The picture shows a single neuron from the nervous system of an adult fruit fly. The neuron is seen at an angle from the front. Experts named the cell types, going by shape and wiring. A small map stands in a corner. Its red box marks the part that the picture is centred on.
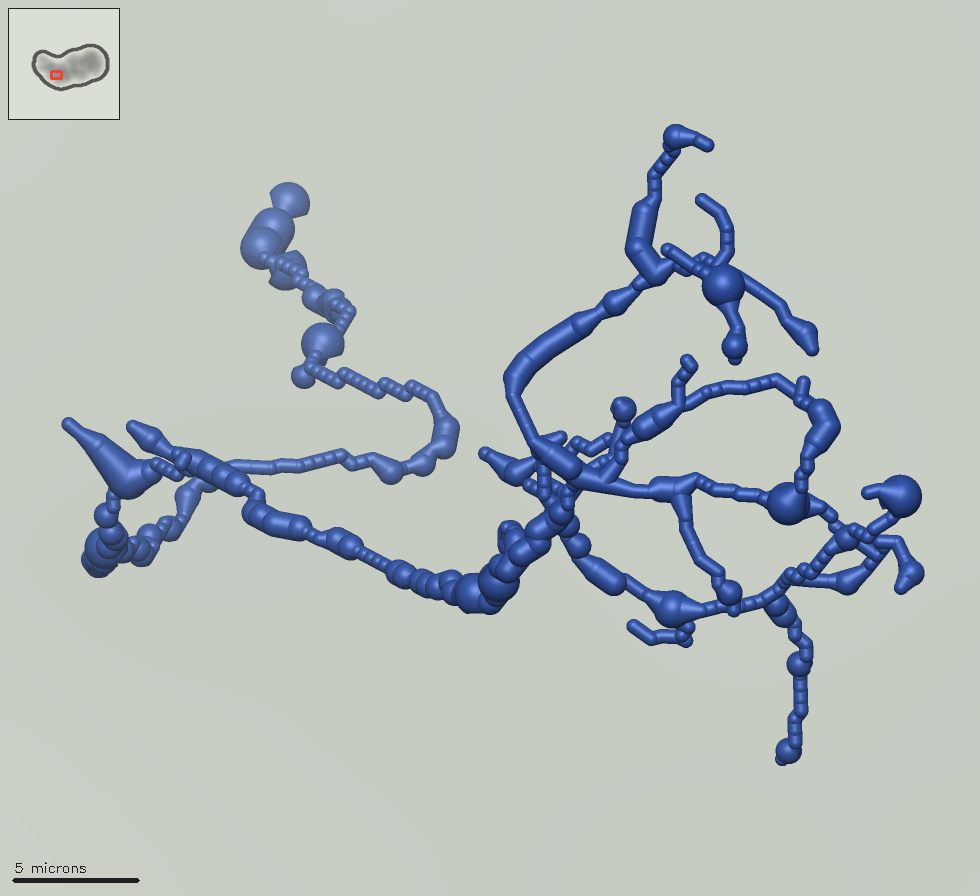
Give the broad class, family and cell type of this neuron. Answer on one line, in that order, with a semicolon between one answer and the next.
sensory neuron entering the nerve cord; class gustatory; LgLG1b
